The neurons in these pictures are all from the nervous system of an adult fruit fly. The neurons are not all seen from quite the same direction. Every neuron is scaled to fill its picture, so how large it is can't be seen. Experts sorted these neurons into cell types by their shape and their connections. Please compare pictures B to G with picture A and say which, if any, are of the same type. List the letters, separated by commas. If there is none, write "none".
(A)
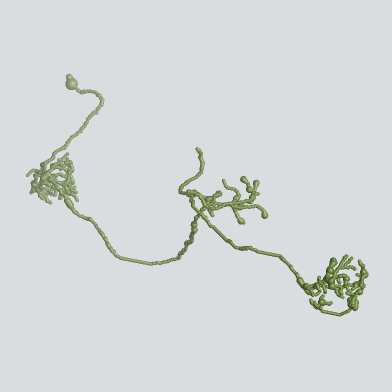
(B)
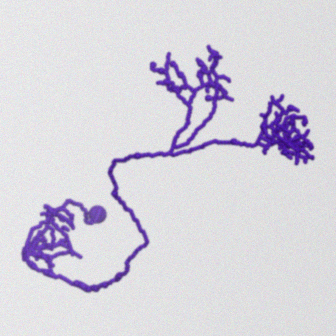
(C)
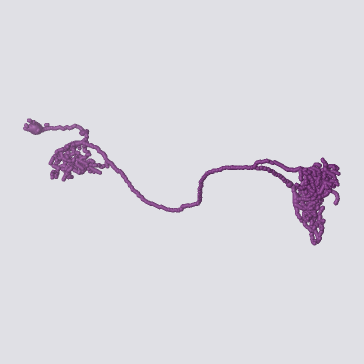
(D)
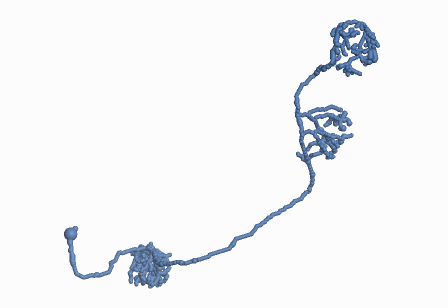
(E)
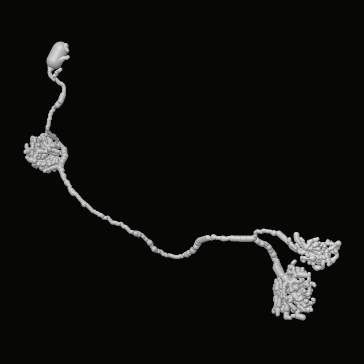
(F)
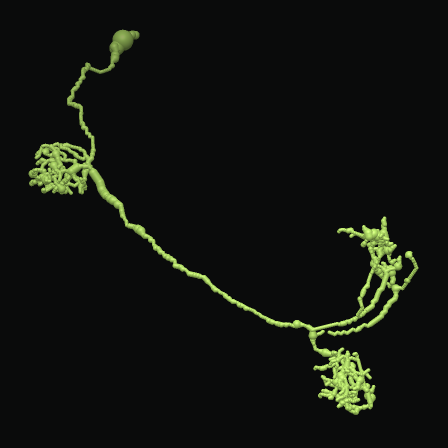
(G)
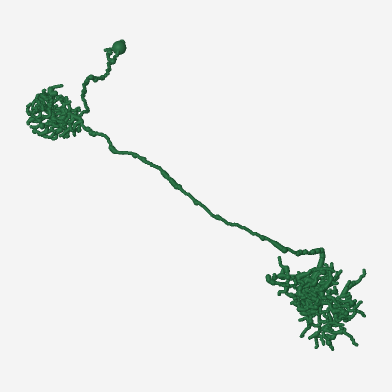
D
